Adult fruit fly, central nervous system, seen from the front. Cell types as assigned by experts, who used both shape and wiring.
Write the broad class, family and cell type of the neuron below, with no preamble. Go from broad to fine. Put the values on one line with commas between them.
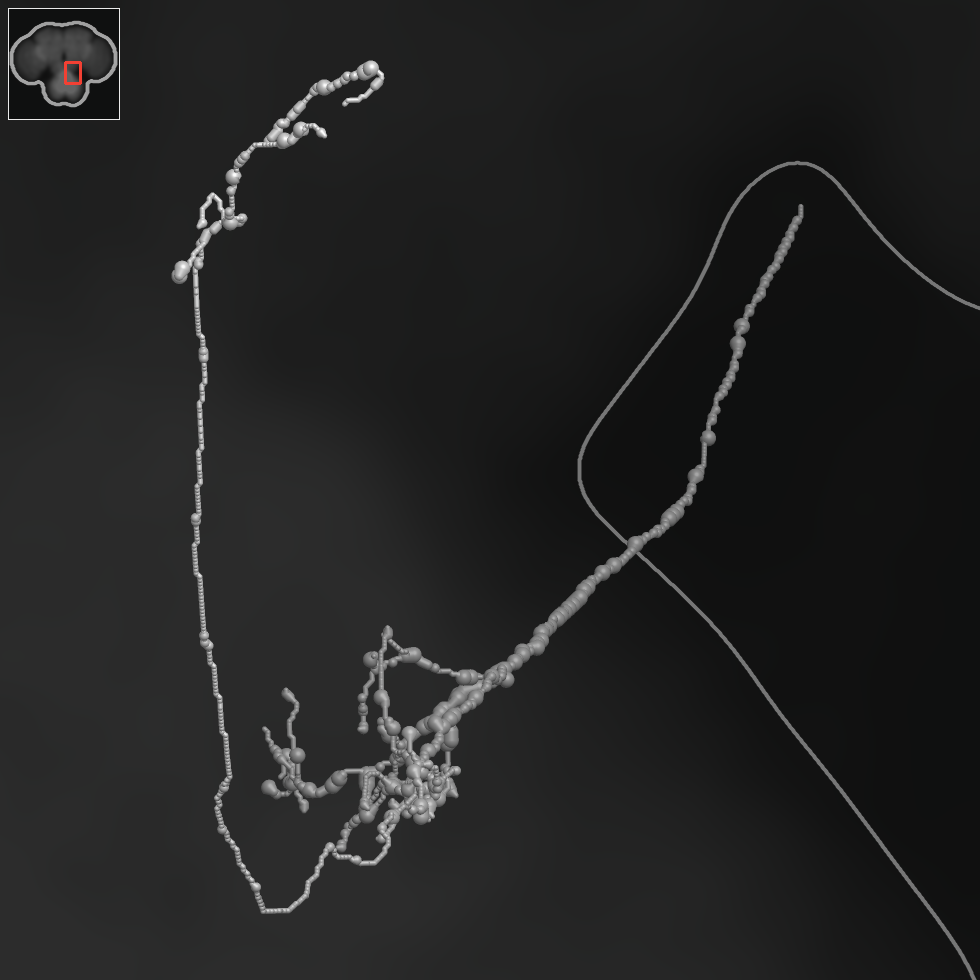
sensory neuron ascending to the brain, class mechanosensory proprioceptive, SApp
